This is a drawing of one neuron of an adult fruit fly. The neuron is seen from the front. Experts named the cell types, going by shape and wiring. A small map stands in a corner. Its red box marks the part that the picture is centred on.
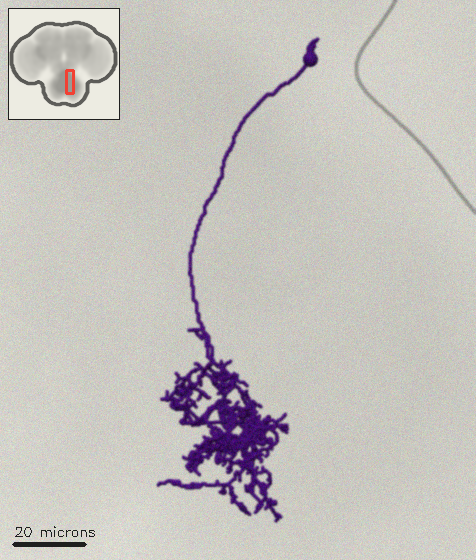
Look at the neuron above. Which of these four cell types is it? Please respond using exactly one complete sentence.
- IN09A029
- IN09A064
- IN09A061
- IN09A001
The cell type of this neuron is IN09A029.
